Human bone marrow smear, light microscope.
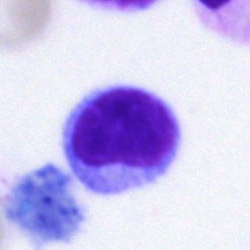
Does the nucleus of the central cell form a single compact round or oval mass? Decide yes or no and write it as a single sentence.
Yes, there is one compact round or oval nucleus in this cell.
